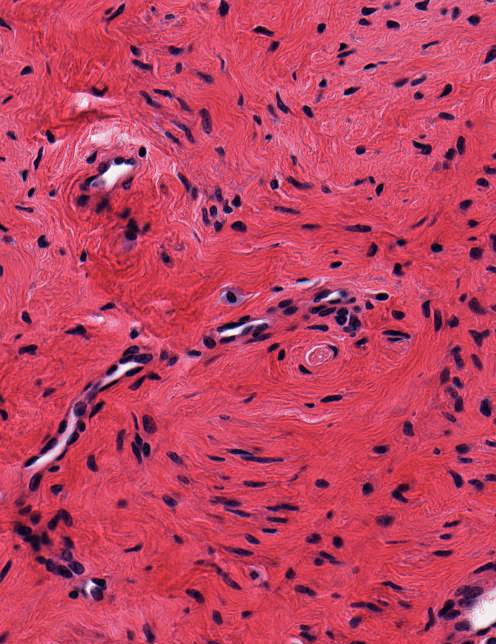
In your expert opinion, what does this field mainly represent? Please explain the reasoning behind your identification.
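Dense connective tissue, I'd say. The whole field is densely pink and fibrous, with wavy fibres and scattered dark, slender nuclei that are spindle to oval in shape.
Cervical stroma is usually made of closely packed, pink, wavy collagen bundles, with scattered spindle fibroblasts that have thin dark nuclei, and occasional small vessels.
Small thin-walled, slit-like vessels run diagonally from the lower left toward the centre. There's no epithelium anywhere.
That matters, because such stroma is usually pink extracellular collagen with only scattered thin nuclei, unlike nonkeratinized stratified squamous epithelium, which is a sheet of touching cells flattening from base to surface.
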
